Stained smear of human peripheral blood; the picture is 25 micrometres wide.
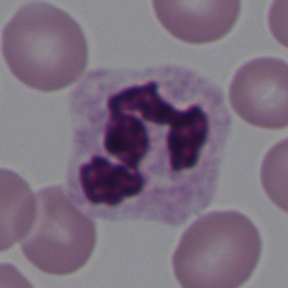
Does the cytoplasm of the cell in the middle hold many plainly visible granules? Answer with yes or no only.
Yes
